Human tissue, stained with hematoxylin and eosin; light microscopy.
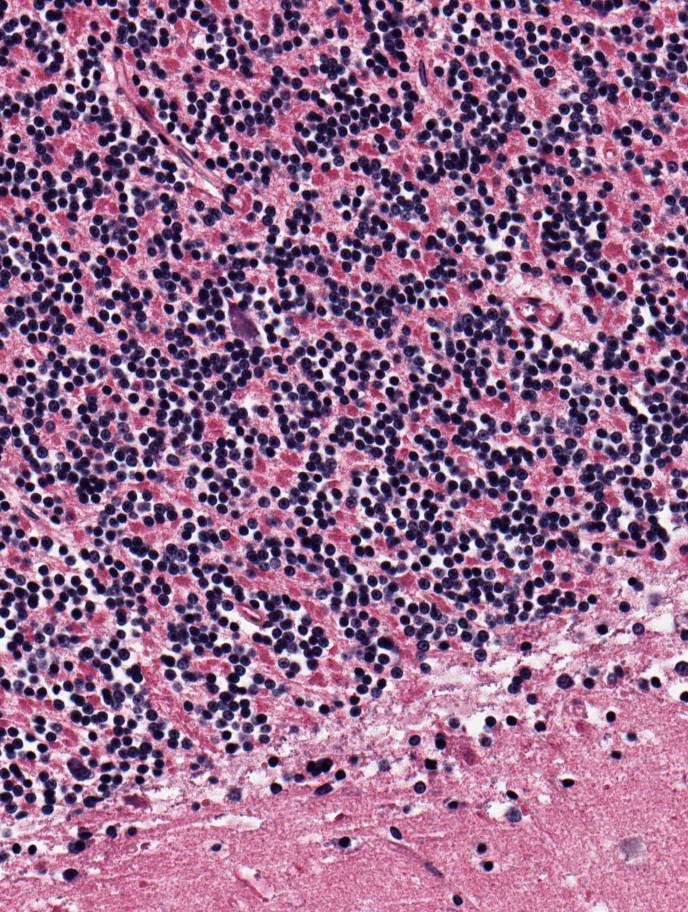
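Cerebellum, haematoxylin and eosin stained section. Small, round, dark nuclei with scant cytoplasm crowd the upper and central field. Among them, I notice irregular cell-free eosinophilic islands scattered about. A pale pink fibrillary zone runs along the bottom, its border rising obliquely from lower left toward the right edge.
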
